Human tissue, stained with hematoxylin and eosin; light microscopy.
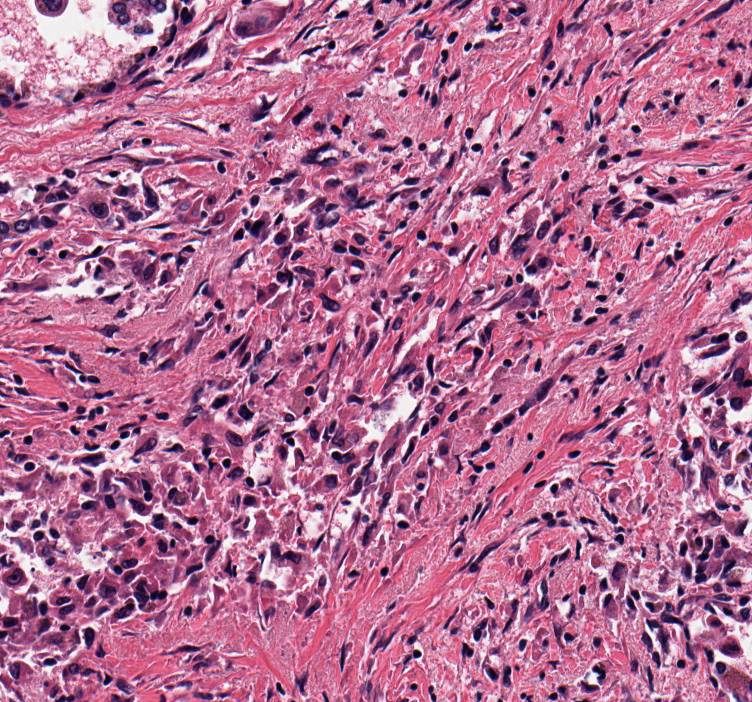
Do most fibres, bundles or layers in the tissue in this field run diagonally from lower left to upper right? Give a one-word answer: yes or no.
Yes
